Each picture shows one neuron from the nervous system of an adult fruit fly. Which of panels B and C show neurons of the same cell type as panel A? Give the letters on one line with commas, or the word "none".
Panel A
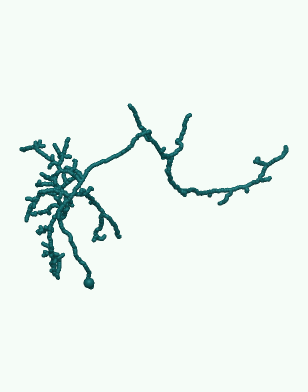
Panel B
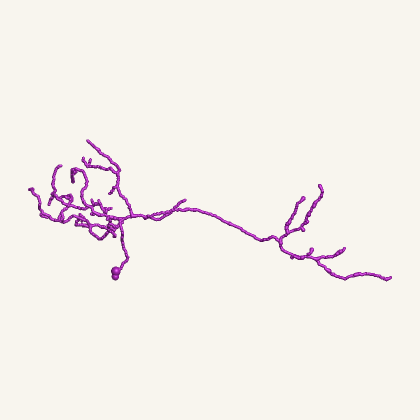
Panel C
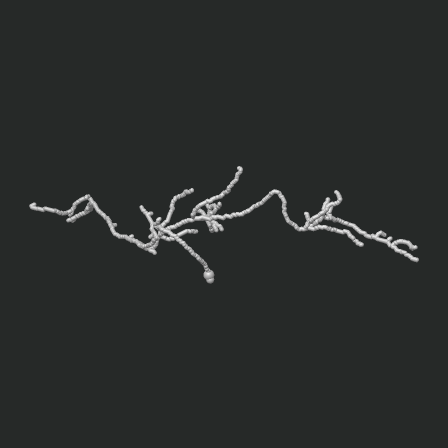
none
